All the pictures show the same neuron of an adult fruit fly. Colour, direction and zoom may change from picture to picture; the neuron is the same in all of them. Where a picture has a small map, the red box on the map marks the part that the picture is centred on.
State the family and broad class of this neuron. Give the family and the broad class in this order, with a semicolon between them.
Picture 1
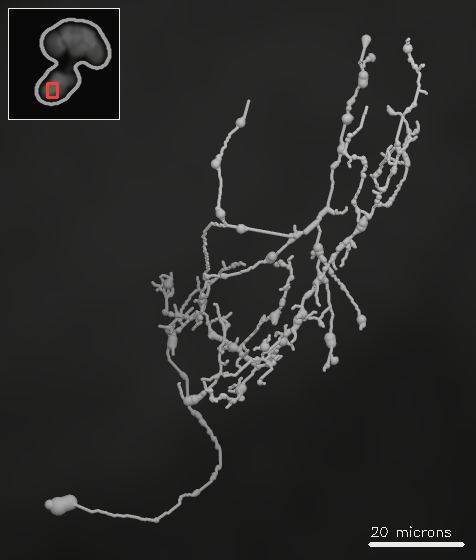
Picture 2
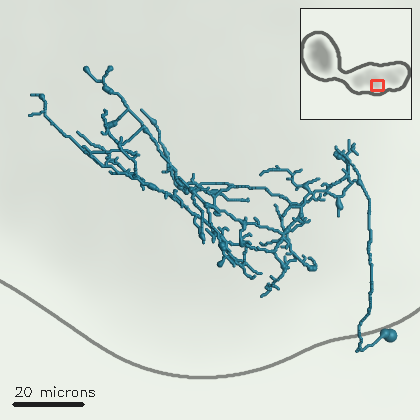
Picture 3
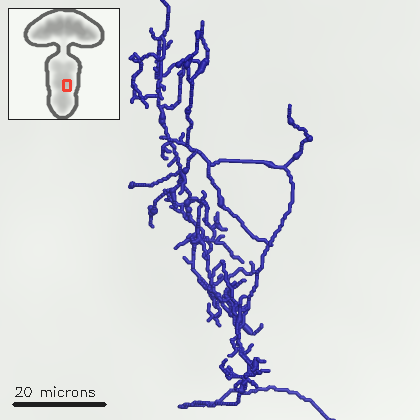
hemilineage 20A.22A; nerve-cord intrinsic neuron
